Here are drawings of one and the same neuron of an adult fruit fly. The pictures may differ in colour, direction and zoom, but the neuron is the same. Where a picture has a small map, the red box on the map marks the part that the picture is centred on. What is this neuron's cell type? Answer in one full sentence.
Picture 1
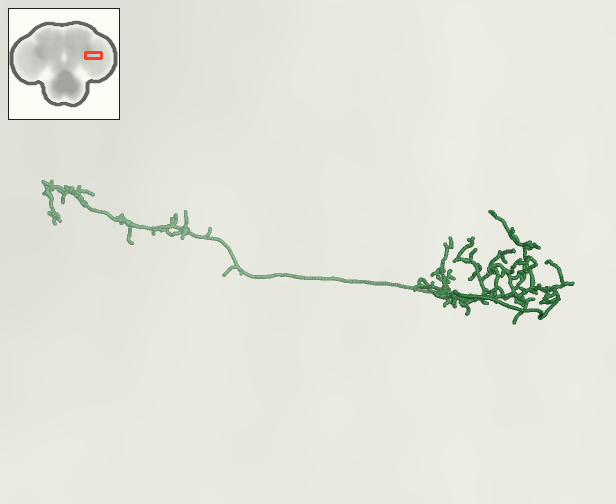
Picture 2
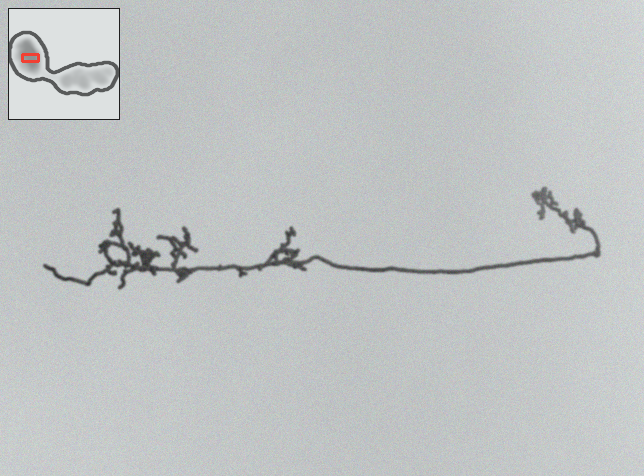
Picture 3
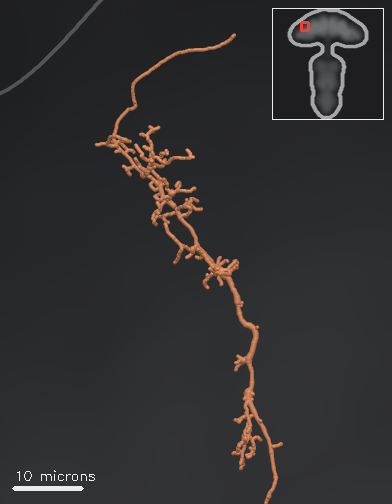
As for cell type, this neuron is Tm12.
